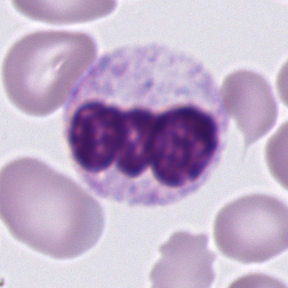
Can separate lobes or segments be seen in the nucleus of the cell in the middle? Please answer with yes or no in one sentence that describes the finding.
Yes, its nucleus consists of two or more distinct lobes.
